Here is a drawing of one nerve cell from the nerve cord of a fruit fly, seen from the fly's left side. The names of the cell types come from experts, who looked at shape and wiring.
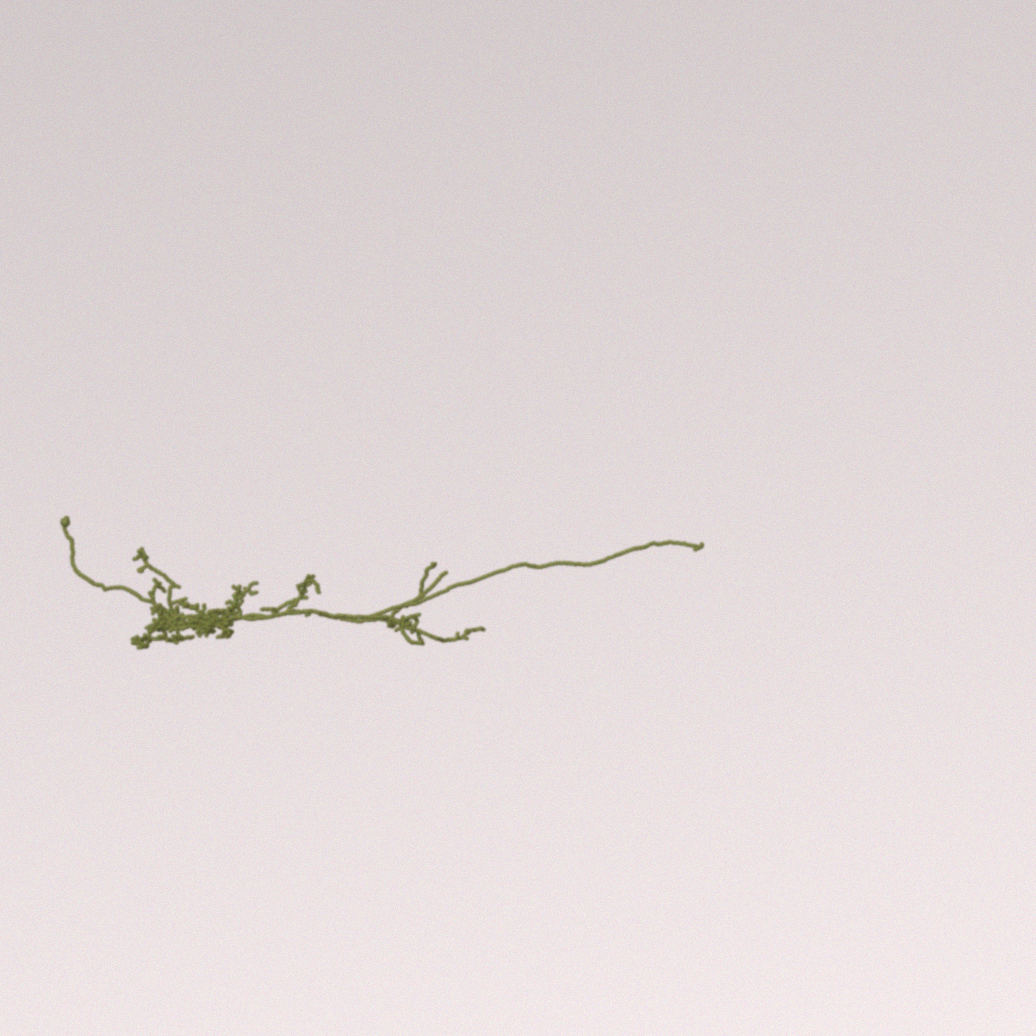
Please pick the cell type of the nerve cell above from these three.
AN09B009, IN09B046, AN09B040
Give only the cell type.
IN09B046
